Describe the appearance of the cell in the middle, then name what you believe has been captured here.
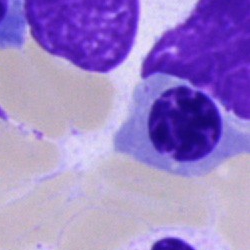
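Notice how the nucleus sits off-centre, over toward the right side of the cell. Its chromatin is dark purple and coarsely clumped, with paler streaks running between the clumps. The cytoplasm around it is pale greyish-blue, and its band is widest on the left side of the nucleus. What you are looking at is an erythroblast.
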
